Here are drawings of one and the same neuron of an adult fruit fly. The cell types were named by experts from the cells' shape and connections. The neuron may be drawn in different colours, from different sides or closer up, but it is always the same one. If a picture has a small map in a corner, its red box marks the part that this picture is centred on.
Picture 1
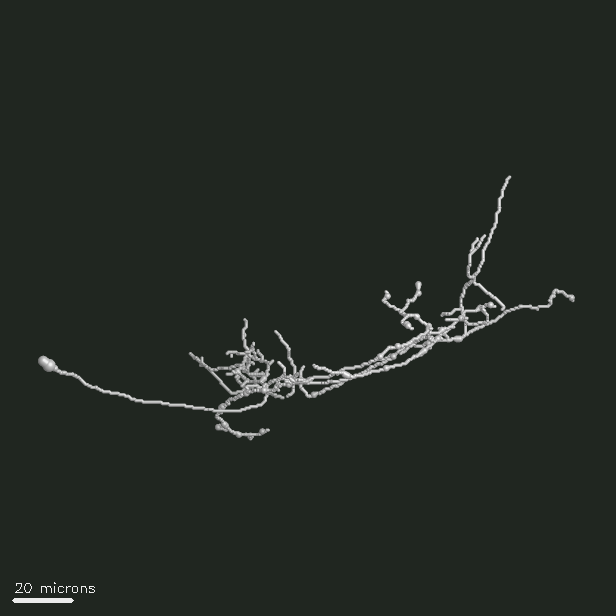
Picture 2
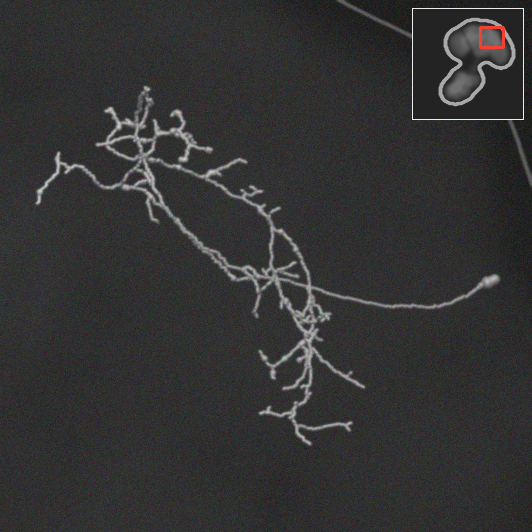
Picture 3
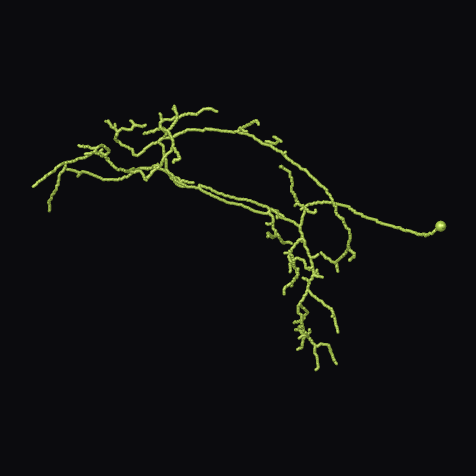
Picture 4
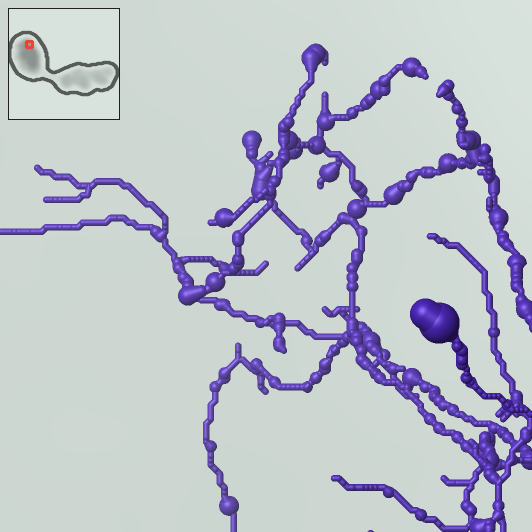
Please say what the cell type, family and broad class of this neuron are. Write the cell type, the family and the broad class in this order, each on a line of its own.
SLP322
hemilineage LHp2
central-brain intrinsic neuron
